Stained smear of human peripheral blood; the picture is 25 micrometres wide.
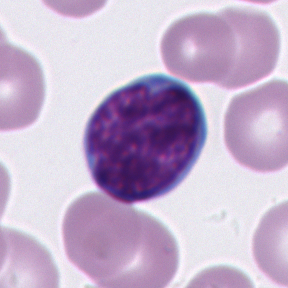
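Typical lymphocyte. Stained peripheral blood smear, central cell. Outline smooth and oval, about 12 by 10 micrometres. Nucleus about 11 by 9 micrometres, occupying about 80% of cell area. Chromatin dense, coarse, dark purple; no distinct nucleolus. Cytoplasm: thin pale blue rim around the nucleus only.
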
